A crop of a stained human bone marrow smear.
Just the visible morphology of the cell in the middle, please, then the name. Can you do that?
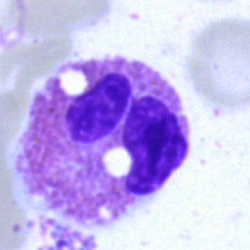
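Roughly round in outline, the cell has dark purple, condensed chromatin. Its cytoplasm is densely packed with coarse round granules, and two round clear vacuoles lie within it. It is an eosinophil.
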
